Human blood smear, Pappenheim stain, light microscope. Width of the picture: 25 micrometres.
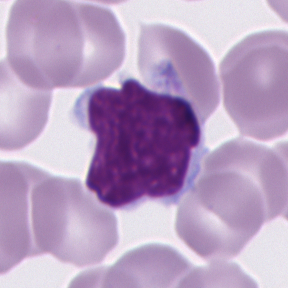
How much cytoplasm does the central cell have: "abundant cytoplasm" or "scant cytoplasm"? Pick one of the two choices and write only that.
Scant cytoplasm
